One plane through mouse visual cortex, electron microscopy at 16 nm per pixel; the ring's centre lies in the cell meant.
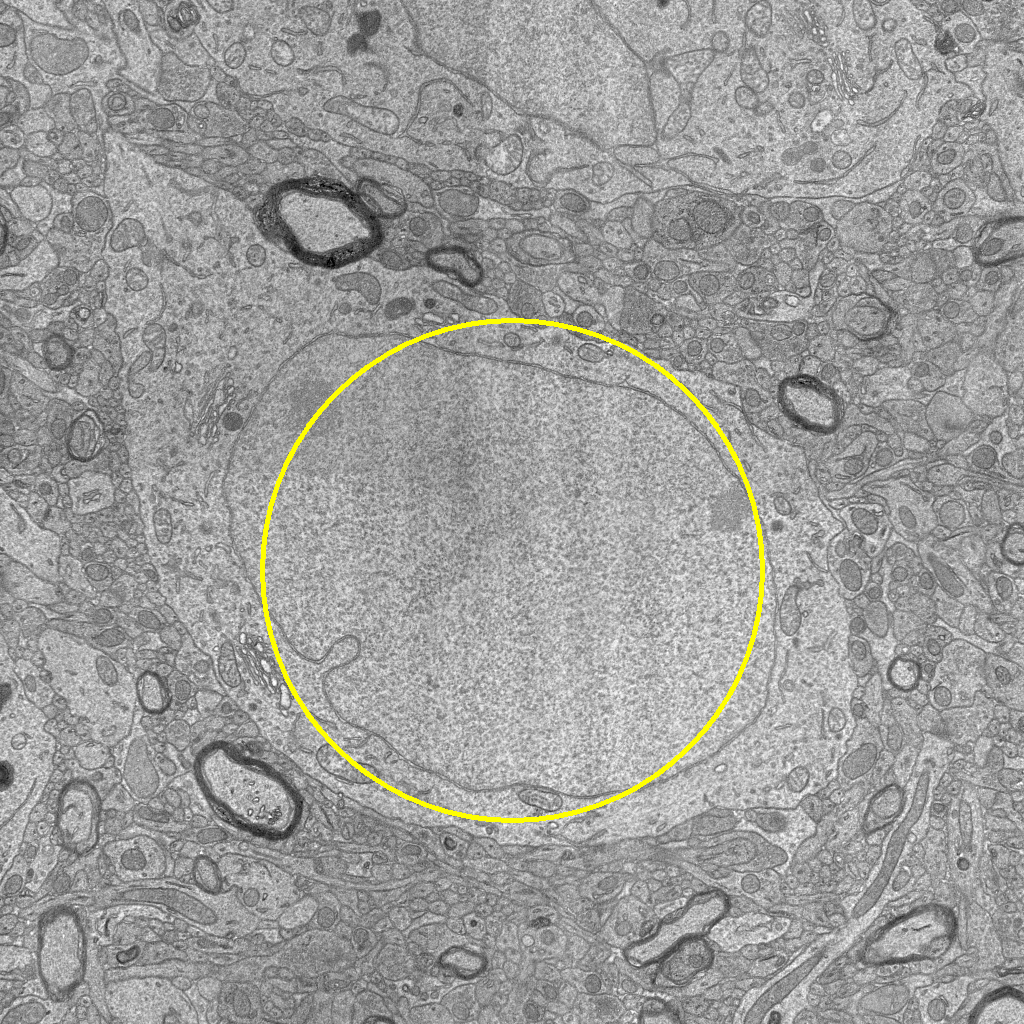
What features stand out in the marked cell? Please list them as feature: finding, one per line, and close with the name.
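Shape: nucleus large, roughly round, shown whole
Envelope: one deep, narrow infolding at lower left
Chromatin: pale, evenly fine; no dense clumps lining the envelope
Mitochondria: few in the cell's own cytoplasm
Type: excitatory neuron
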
